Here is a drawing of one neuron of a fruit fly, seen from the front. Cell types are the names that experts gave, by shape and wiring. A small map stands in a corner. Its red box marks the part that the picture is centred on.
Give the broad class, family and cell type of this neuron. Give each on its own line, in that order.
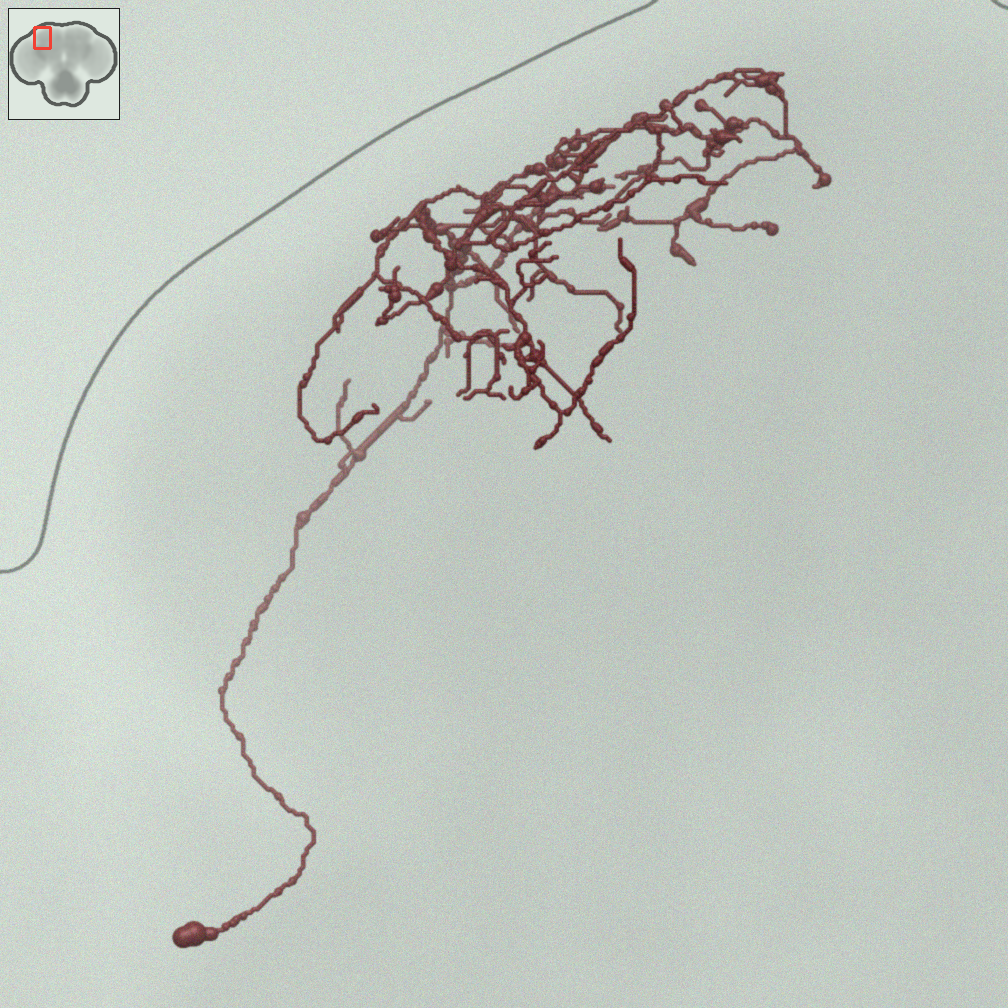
central-brain intrinsic neuron
hemilineage LHa3
CB4086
